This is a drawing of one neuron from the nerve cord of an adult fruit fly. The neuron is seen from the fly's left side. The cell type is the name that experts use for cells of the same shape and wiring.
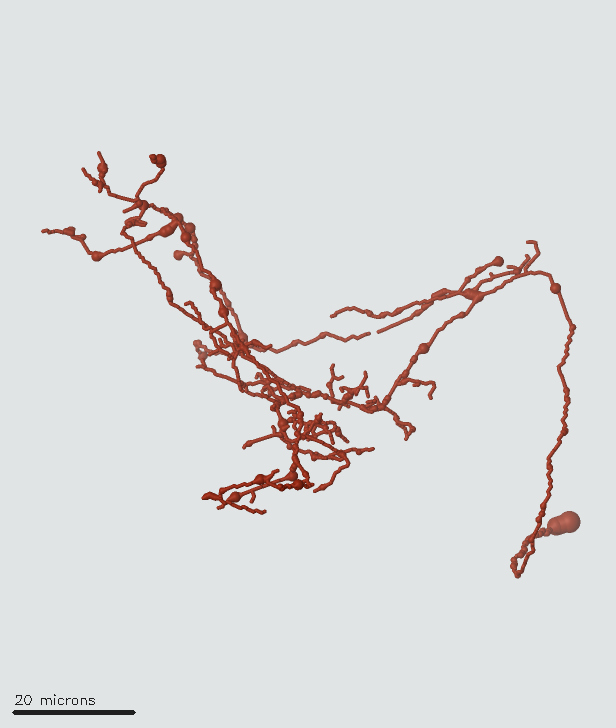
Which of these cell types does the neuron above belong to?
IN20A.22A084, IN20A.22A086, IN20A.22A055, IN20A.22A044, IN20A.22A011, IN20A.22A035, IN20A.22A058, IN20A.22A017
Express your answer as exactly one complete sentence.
This neuron belongs to the cell type IN20A.22A084.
